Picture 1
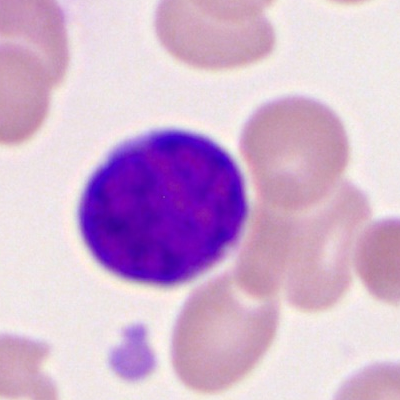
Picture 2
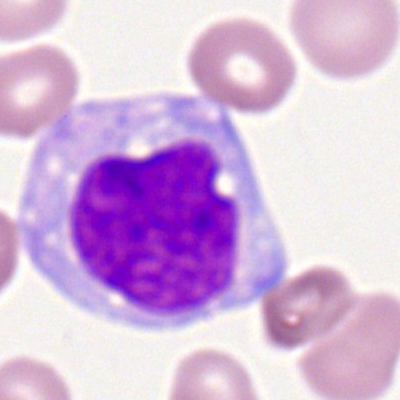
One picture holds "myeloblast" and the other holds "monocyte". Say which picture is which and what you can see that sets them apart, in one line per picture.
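Picture 1: myeloblast. No vacuoles are visible in the cell.
Picture 2: monocyte. Several small clear vacuoles are scattered in the cytoplasm.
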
